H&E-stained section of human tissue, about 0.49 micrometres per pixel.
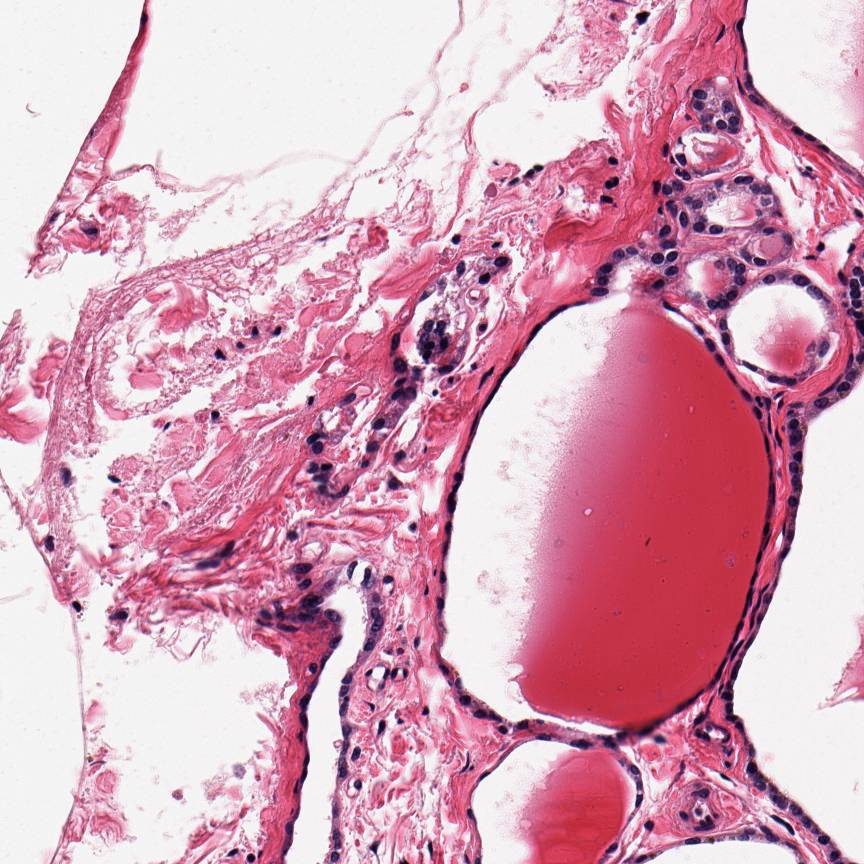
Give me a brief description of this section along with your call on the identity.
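Much of the right half is one large oval space, lined by a single layer of flattened cells with dark nuclei. Small rounded spaces lined by cuboidal cells cluster in the top right corner. The left half is loose, frayed pink connective tissue with scattered small dark nuclei. It's thyroid.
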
